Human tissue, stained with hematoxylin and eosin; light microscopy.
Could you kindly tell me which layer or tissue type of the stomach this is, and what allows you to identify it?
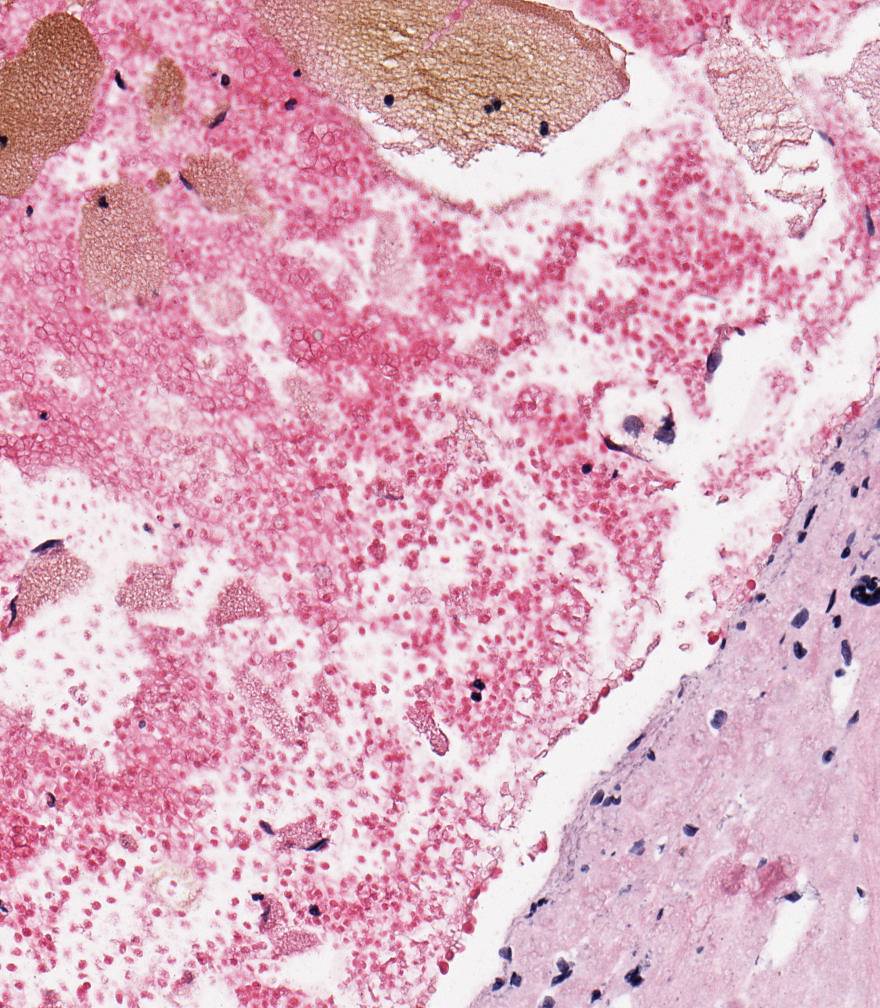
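Shown here is blood in a vessel or clot. First, among the red blood cells, nucleated cells are sparse and lie singly.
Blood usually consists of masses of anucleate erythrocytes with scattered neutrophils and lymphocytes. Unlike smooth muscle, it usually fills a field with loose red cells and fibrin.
Then, within the blood lie several rounded brown-tan masses, the largest at the top centre and upper left. Finally, the lower right corner holds a pale pink, finely fibrillary tissue whose scattered nuclei are small, dark and oval to elongated.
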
